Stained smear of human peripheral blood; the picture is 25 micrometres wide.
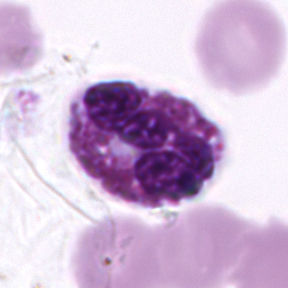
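Eosinophil with its cytoplasm filled by dense purple-red granules. The chromatin is coarsely clumped and dark purple, and no nucleoli are visible in the nucleus. Near the centre of the cell, between the lobes, lies a pale clear area.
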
